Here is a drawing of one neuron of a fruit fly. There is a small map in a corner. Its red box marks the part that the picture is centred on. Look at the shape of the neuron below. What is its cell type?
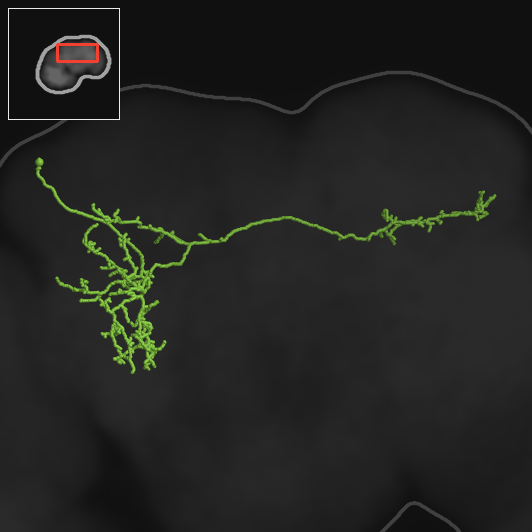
CB2342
